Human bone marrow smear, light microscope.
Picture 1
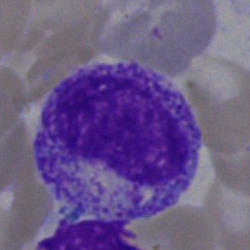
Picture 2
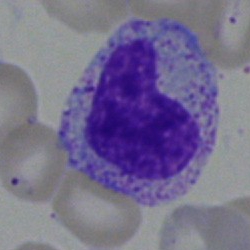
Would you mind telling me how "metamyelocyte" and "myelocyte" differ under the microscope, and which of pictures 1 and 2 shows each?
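Myelocyte: picture 1. Metamyelocyte: picture 2. Myelocyte: round outline; pale greyish-blue cytoplasm with scattered purple granules.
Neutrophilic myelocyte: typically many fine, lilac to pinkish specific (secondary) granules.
Purple nucleus of another cell touches the myelocyte's lower edge. Metamyelocyte: nucleus indented on upper right side, kidney-like; chromatin dense, deep purple; no nucleoli visible; cytoplasm pale blue-grey.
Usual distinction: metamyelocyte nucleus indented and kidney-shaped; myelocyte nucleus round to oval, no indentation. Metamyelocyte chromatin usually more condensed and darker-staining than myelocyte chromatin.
Pale red cells without nuclei lie around the metamyelocyte.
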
